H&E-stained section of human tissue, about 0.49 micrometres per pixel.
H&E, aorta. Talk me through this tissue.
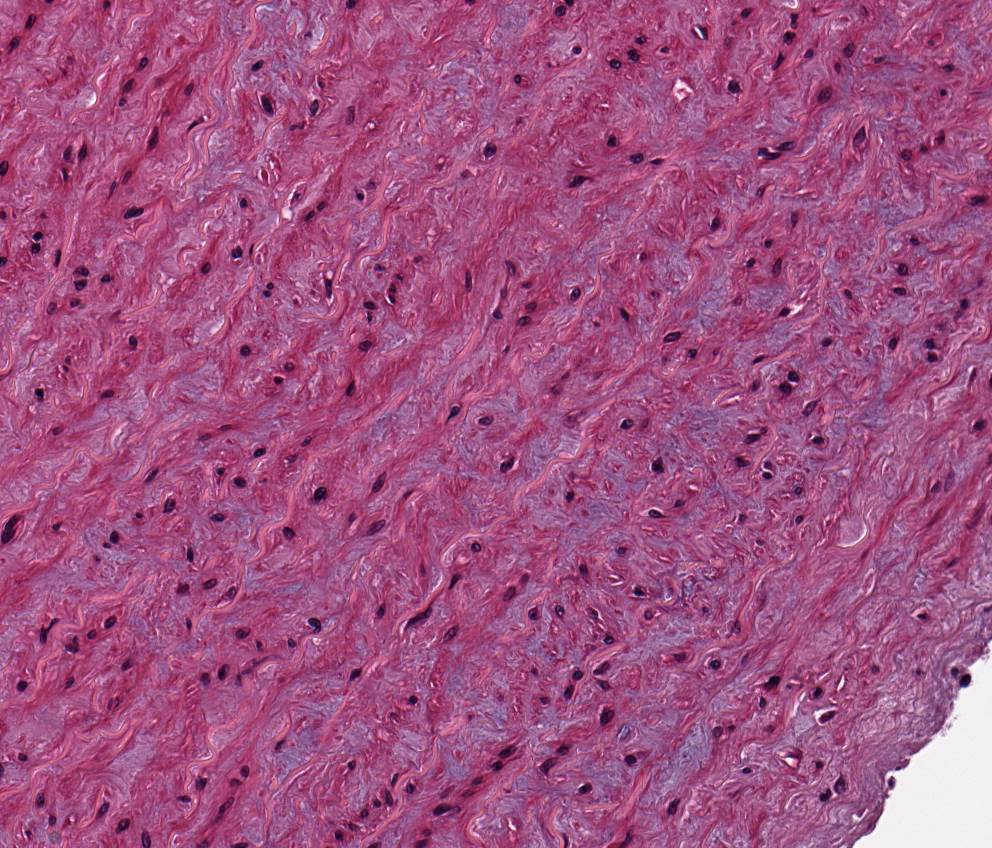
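You'll see it's dense fibrous tissue right across the field, the bundles running diagonally from lower left to upper right. The collagen fibres are wavy and stain bright pink. Nuclei are small, dark and oval to spindle-shaped, scattered singly among the fibres. Down in the lower right corner the tissue stops, and beyond it there's just empty white background.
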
